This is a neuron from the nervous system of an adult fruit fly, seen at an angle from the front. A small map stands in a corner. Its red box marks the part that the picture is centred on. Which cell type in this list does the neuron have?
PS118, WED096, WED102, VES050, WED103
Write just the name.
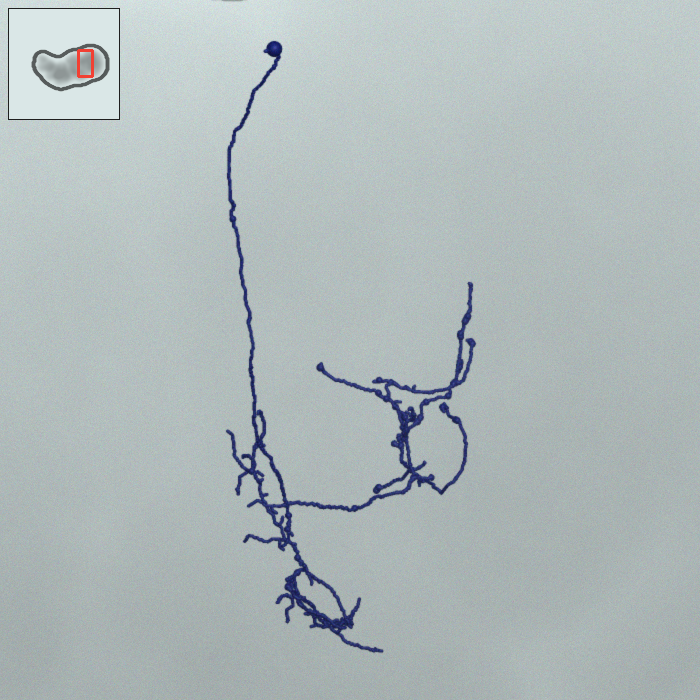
WED102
